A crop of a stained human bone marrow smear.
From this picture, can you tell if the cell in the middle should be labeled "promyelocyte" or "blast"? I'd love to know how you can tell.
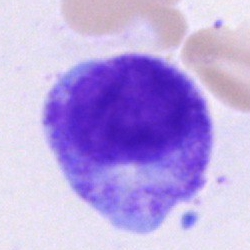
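This is a promyelocyte, not a blast. What decides it for me is the granules.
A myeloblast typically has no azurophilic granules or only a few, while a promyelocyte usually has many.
In this cell, purple granules lie scattered through the cytoplasm. Beyond that, I simply note that no nucleolus is visible in the nucleus. The blue cytoplasm sits mostly below the nucleus, with a pale, clear area just beneath it.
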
